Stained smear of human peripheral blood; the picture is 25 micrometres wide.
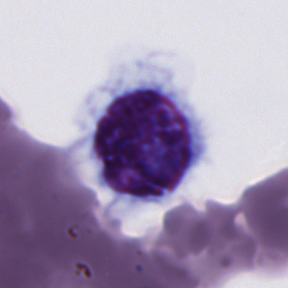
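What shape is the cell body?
Round in outline.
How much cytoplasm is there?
Only a scant rim of pale grey-blue around the nucleus, whose chromatin is dark purple and coarsely clumped.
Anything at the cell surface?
Fine thread-like projections, clearest toward the top.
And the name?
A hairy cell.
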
